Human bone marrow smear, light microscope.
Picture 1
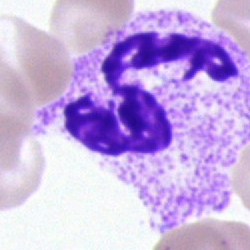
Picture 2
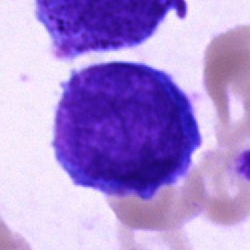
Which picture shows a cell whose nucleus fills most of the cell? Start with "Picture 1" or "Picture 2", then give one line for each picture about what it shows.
Picture 2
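In picture 1: The cytoplasm is plentiful and pale lilac-pink.
In picture 2: The nucleus fills almost the whole cell.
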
